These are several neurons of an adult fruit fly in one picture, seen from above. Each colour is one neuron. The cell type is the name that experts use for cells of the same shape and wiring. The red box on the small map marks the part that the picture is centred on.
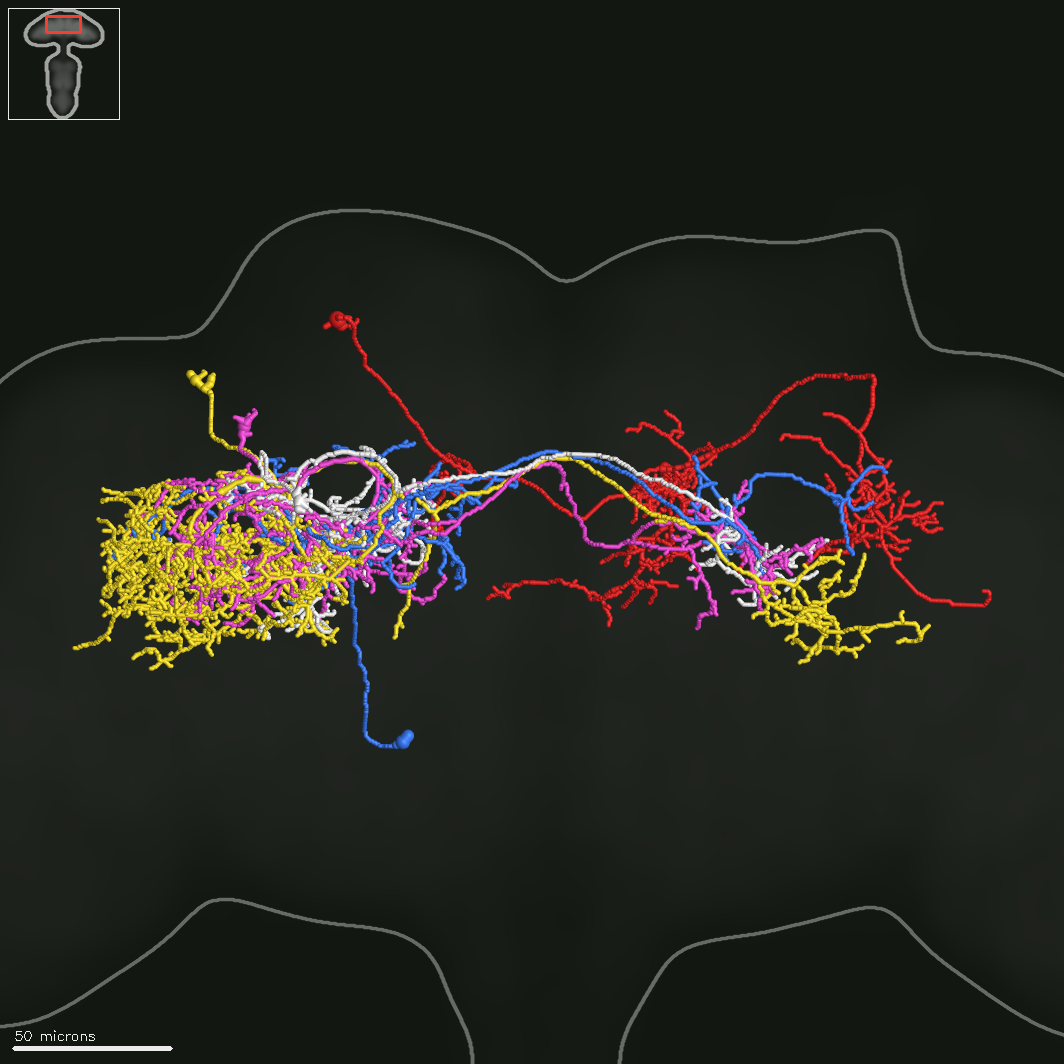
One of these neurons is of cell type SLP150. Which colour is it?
magenta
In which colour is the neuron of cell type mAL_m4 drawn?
red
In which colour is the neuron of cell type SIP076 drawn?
blue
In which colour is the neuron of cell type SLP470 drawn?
yellow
